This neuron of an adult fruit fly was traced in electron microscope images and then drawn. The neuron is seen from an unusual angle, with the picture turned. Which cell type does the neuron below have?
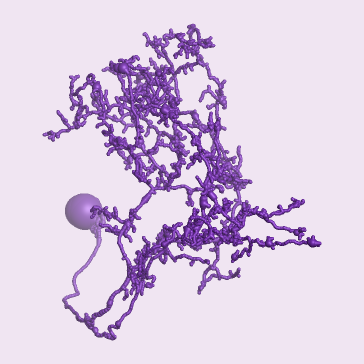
CB3233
